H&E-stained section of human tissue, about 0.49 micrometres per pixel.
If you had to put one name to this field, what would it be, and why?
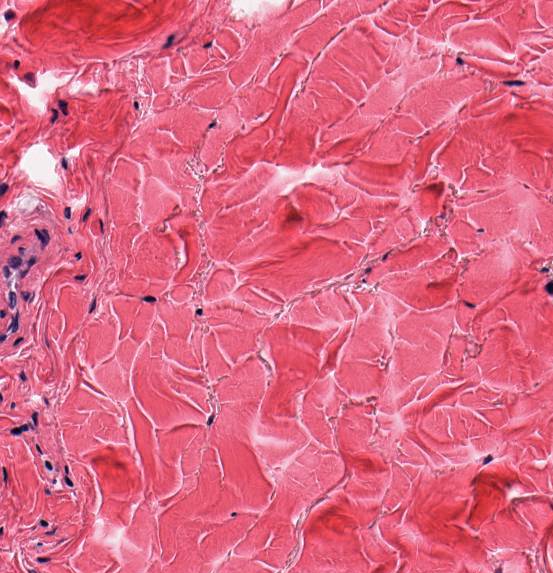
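Looking it over, this is dermis. Thick pink collagen bundles fill nearly the whole field and run in many different directions, which is what settles it.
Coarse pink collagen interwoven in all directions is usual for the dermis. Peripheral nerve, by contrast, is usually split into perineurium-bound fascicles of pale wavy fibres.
Narrow clear clefts part the bundles throughout. I find no epithelium anywhere, and no fat cells either.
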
